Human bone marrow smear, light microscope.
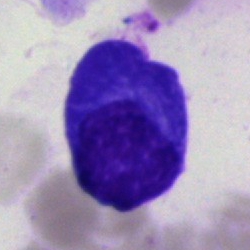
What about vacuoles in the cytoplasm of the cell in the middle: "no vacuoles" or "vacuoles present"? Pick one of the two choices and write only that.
No vacuoles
